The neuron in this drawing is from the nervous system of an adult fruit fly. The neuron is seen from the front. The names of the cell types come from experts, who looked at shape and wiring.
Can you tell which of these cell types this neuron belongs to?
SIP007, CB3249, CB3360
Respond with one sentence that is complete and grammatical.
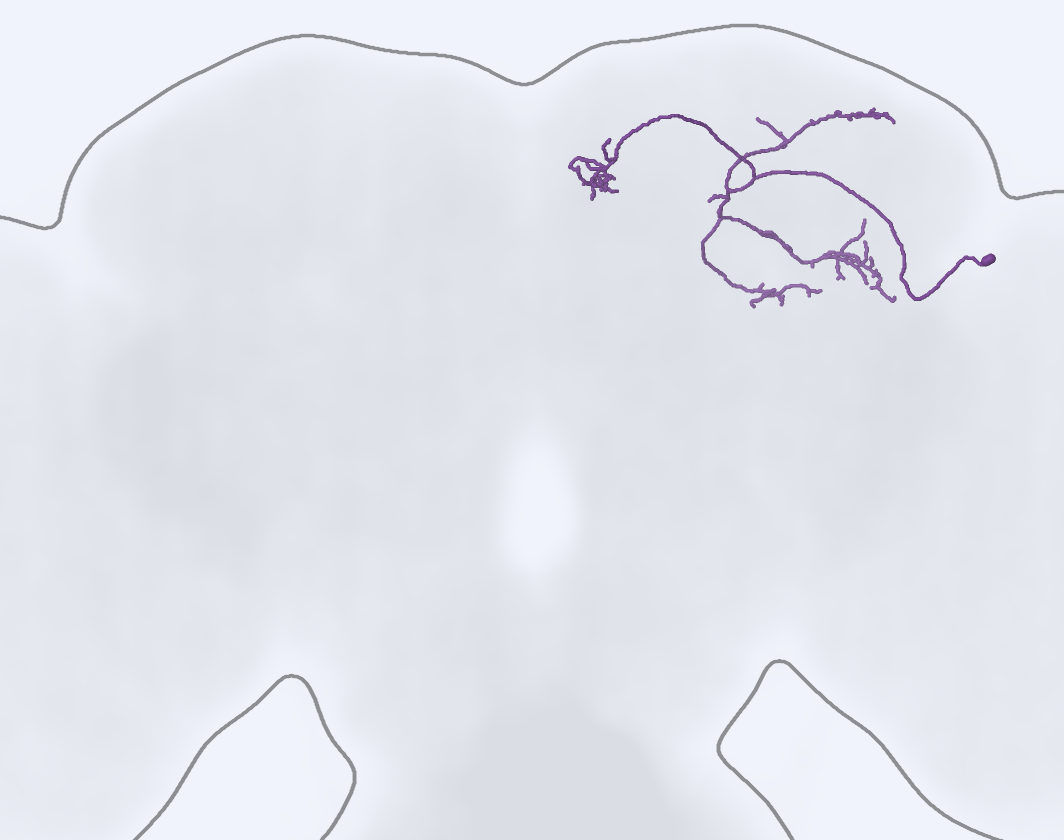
This neuron falls under the cell type CB3360.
